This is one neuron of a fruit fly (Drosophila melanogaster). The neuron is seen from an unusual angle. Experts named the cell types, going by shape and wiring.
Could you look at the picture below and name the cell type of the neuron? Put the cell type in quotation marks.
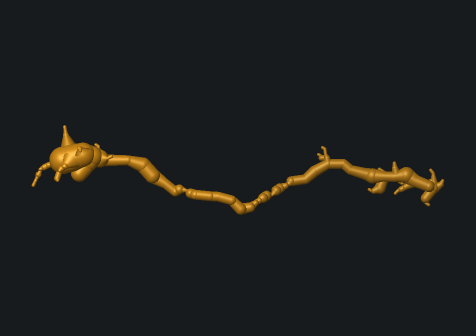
"L2"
